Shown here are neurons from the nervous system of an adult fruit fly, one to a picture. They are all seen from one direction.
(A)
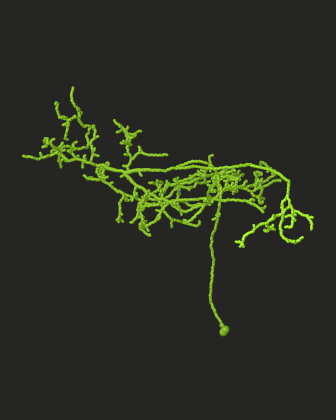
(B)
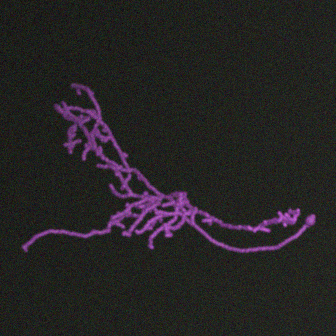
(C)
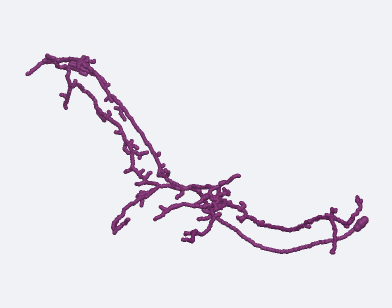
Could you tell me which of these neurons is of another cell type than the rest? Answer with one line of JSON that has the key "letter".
{"letter": "A"}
